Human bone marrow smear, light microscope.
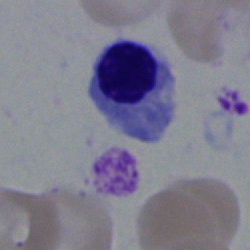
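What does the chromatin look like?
Dense, I think, and stained a very dark purple.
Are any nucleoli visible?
None that I can find in the nucleus.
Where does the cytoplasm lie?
A moderate rim of blue, mostly toward the lower right of the nucleus.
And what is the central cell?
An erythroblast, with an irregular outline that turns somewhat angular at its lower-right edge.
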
